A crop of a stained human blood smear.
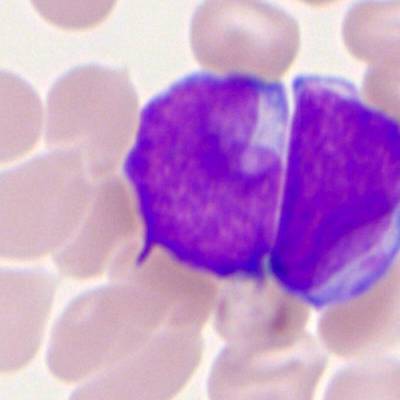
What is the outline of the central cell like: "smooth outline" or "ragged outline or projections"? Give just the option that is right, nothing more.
Ragged outline or projections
